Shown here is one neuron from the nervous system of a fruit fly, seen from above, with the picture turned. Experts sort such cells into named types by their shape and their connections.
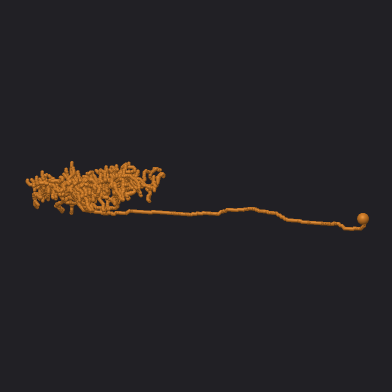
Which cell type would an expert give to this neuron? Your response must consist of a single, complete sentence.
This neuron is classified under the cell type Pm6.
